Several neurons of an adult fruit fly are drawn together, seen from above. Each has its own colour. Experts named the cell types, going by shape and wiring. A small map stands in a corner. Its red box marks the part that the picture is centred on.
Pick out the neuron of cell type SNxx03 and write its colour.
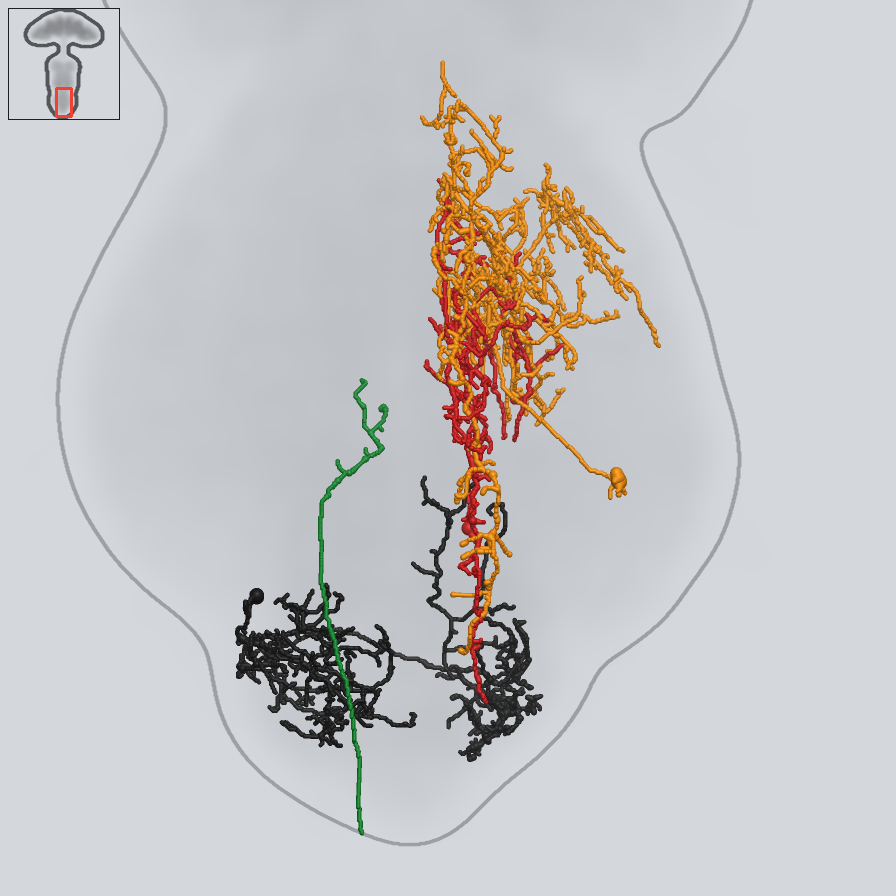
green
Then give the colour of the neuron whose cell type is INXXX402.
red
